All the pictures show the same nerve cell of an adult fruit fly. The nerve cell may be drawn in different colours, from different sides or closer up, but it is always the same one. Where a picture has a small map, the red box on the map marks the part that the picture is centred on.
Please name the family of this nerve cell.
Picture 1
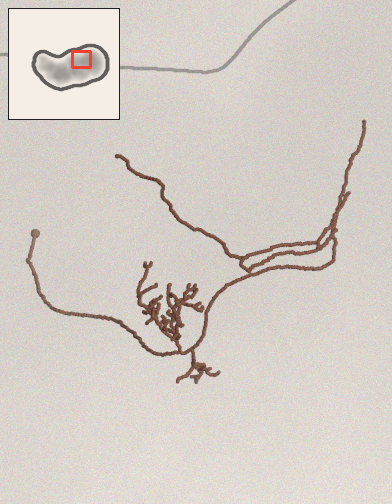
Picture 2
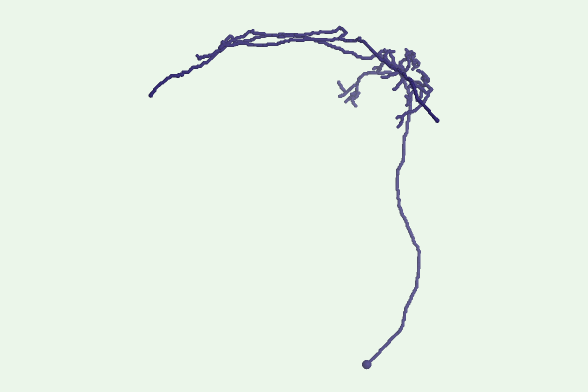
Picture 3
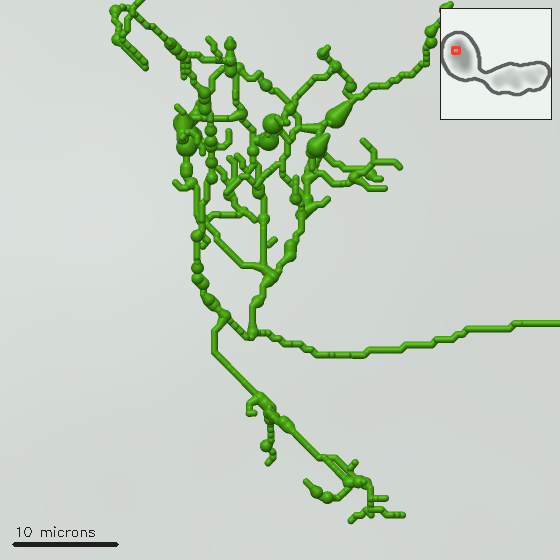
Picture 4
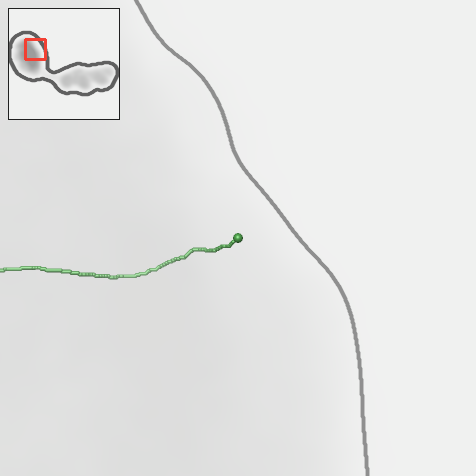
class CX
